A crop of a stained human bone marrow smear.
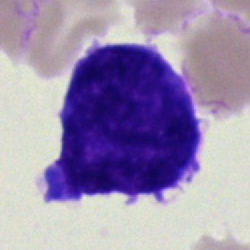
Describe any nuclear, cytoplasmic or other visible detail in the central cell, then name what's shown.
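Starting with the outline: it is roughly rounded, with somewhat squared, uneven edges. Next comes the nucleus, which fills almost the whole cell. Its chromatin is dark purple, mottled with slightly paler patches. Last, small short projections stick out along the lower edge of the cell. The central cell is a blast.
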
